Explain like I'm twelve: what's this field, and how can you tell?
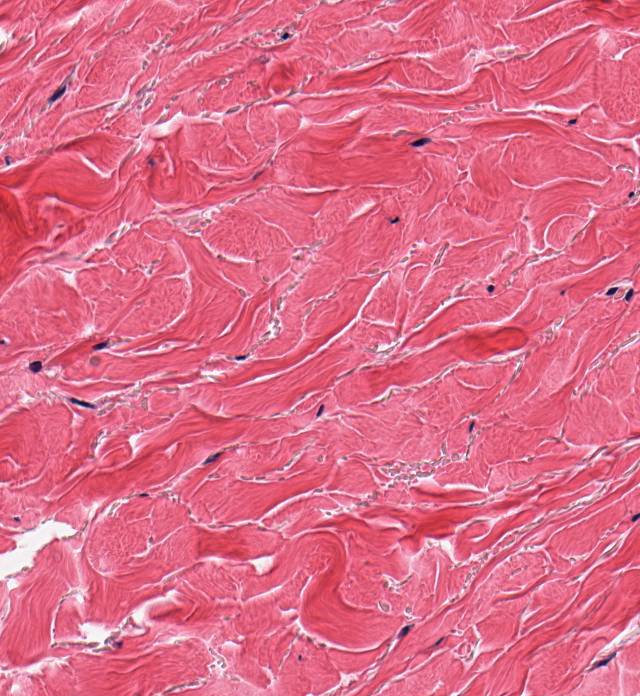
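The field shows dermis. Check one: thick, densely packed eosinophilic collagen bundles fill the whole field, with no other tissue type. Check two: the bundles interweave irregularly, some cut across and some along their length.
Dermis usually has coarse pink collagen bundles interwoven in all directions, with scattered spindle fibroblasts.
Check three: the few nuclei are small, dark and spindle-shaped, scattered thinly between the bundles.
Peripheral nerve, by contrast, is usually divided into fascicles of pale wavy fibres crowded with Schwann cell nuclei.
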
